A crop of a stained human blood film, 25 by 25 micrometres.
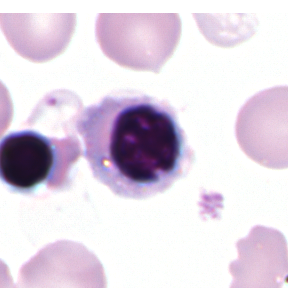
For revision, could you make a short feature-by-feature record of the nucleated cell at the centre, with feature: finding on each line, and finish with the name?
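Nucleus position: toward the right, leaving a wider band of cytoplasm on the left
Nucleolus: none distinct
Cytoplasm colour: pale greyish lilac
Granules: none distinct in the cytoplasm
Name: normoblast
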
